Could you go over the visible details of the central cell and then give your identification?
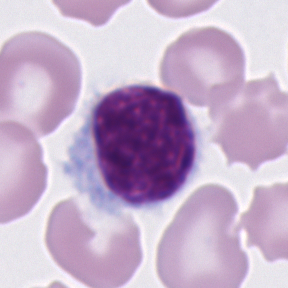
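Nucleus off-centre, displaced toward the right. Cytoplasm without distinct granules and without vacuoles. Left outer edge of cytoplasm ragged, not smooth. Cell type: hairy cell.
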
